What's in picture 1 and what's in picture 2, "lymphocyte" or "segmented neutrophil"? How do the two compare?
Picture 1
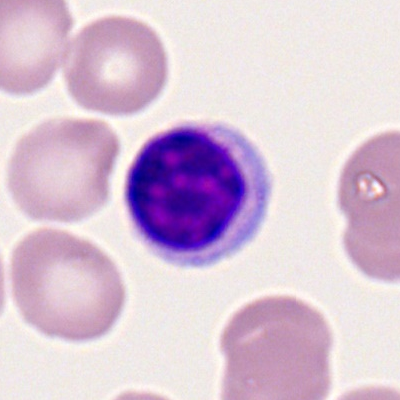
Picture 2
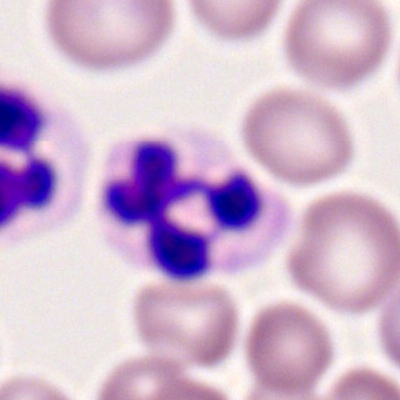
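Picture 1 shows the lymphocyte, and picture 2 shows the segmented neutrophil. The clearest split, as I see it, is the nucleus in picture 2: it is divided into several separate lobes, arranged around a pale pink central patch of cytoplasm.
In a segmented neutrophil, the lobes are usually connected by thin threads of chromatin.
The chromatin, by contrast, looks alike in both: dense and coarsely clumped in picture 1, dense and dark purple in picture 2.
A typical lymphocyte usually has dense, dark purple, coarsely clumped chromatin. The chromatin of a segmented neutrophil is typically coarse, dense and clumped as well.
The cytoplasm differs in colour, though: pale blue in picture 1, pale pinkish-lilac in picture 2.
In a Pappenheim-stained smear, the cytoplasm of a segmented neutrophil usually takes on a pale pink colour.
In picture 1, I find neither granules nor vacuoles in the cytoplasm. In picture 2, no nucleoli are visible in the nucleus. Both cells have smooth outlines, round in picture 1 and roughly round in picture 2. I also notice a bright refractile speck sitting on the red cell at the right edge of picture 1.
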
